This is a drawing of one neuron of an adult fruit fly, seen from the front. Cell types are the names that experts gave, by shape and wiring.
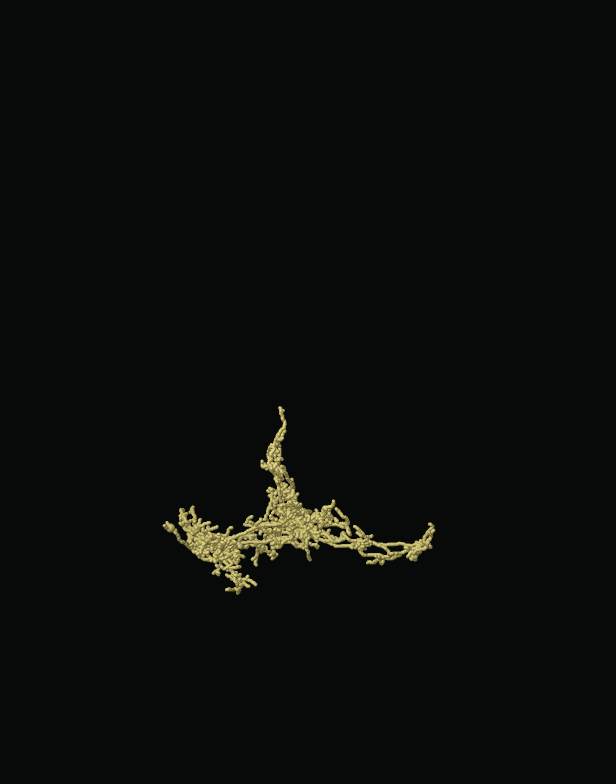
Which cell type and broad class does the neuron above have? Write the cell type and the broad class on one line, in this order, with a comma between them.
GNG503, central-brain intrinsic neuron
